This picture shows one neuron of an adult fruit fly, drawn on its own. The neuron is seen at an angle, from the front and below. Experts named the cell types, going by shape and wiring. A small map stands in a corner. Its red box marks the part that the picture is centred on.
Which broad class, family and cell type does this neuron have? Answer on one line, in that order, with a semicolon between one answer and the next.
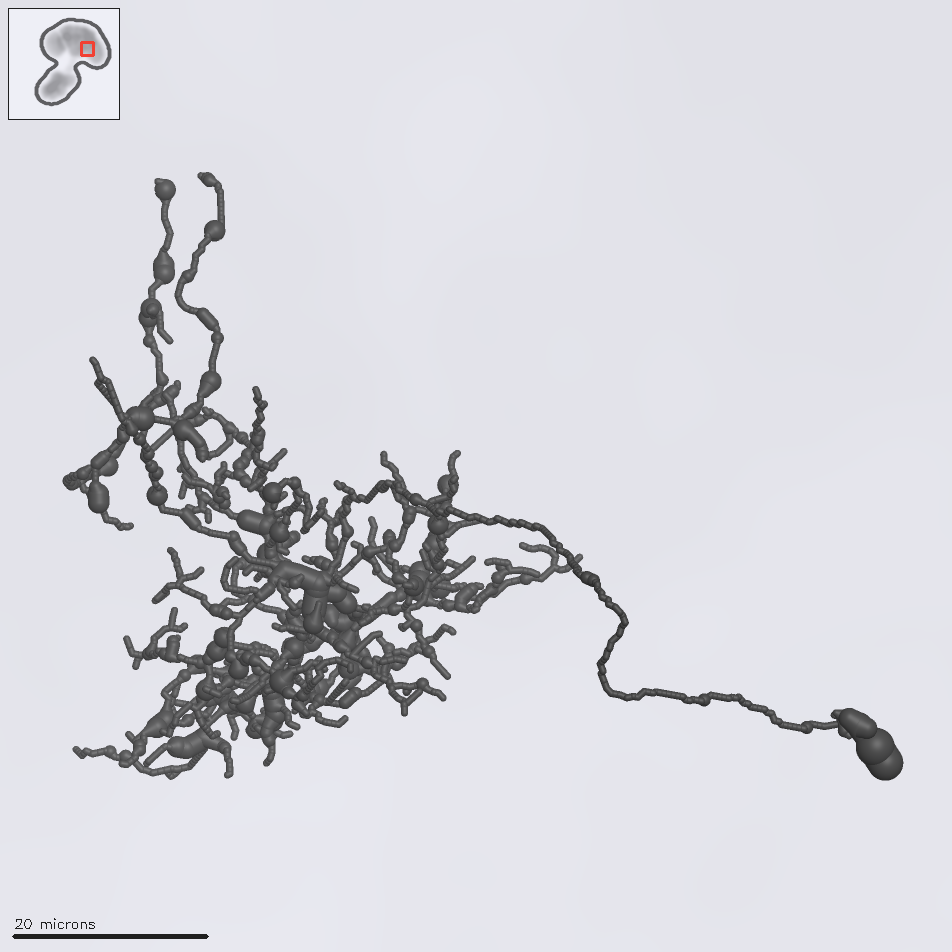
central-brain intrinsic neuron; hemilineage WEDa1; WED056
